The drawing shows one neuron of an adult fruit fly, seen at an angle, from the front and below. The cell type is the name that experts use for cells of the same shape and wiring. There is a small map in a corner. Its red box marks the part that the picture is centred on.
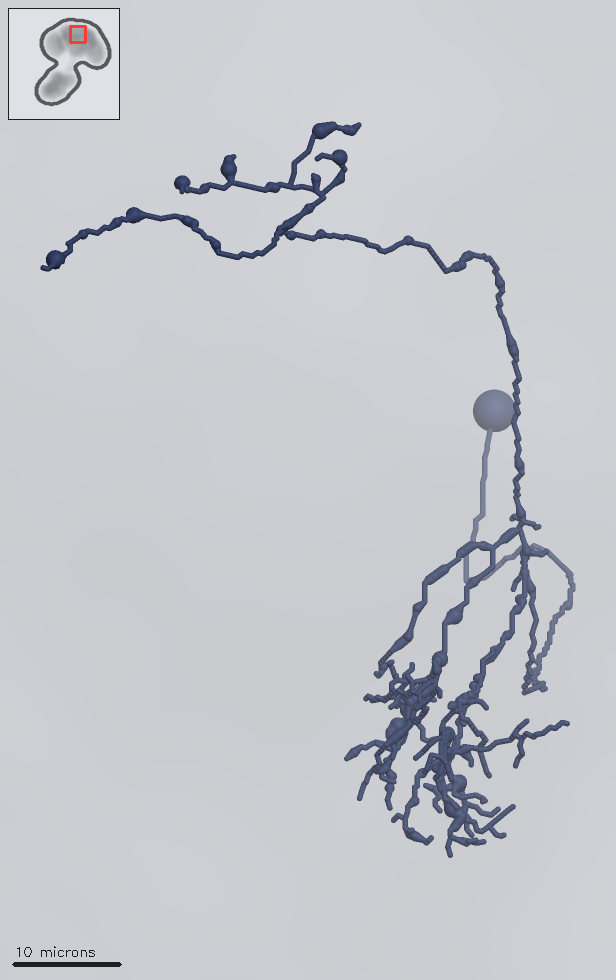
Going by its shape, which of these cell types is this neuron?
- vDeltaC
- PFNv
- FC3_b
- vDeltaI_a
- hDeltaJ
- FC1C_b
FC1C_b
